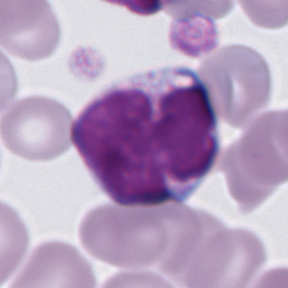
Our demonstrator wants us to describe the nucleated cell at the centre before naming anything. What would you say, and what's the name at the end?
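Look first at the outline: it is angular, with several edges that run nearly straight. The cytoplasm is only a thin rim, and it is widest at the top of the cell. Above the nucleus you can make out fine pinkish-violet granules scattered in that cytoplasm, and at the upper right there is a small clear oval space. This cell is a large granular lymphocyte.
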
